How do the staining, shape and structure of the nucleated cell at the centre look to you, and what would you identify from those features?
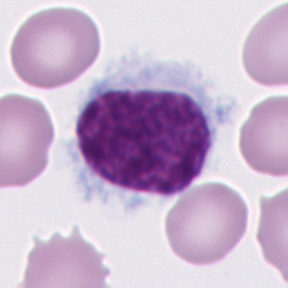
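First thing I notice: the outer edge isn't smooth, it's ragged and ill-defined. Looking closer, fine hair-like wisps project from the edge of the cytoplasm. The cytoplasm itself is pale blue, and there's least of it at the lower right side of the nucleus. This one is a hairy cell.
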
